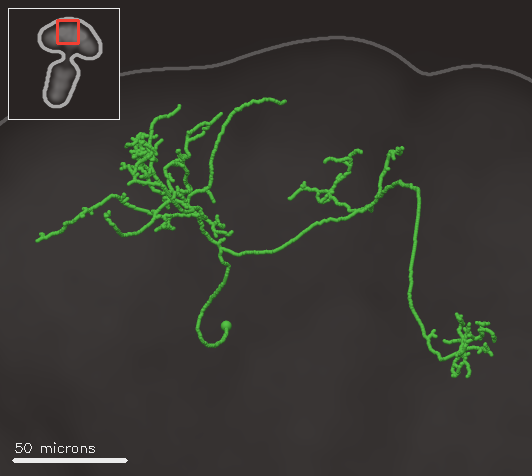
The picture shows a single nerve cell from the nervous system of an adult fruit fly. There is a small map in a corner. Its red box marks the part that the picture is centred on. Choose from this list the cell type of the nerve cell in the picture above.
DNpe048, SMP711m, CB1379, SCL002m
SCL002m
